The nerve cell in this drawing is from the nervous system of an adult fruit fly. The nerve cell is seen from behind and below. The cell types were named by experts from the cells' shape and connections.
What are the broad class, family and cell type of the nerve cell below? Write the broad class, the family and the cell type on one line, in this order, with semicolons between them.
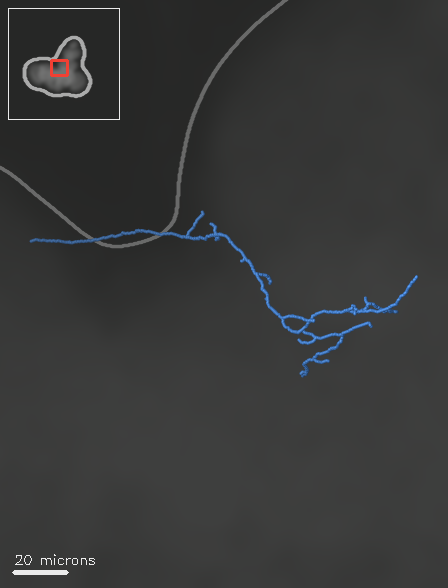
sensory neuron entering the nerve cord; class mechanosensory tactile; SNta06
